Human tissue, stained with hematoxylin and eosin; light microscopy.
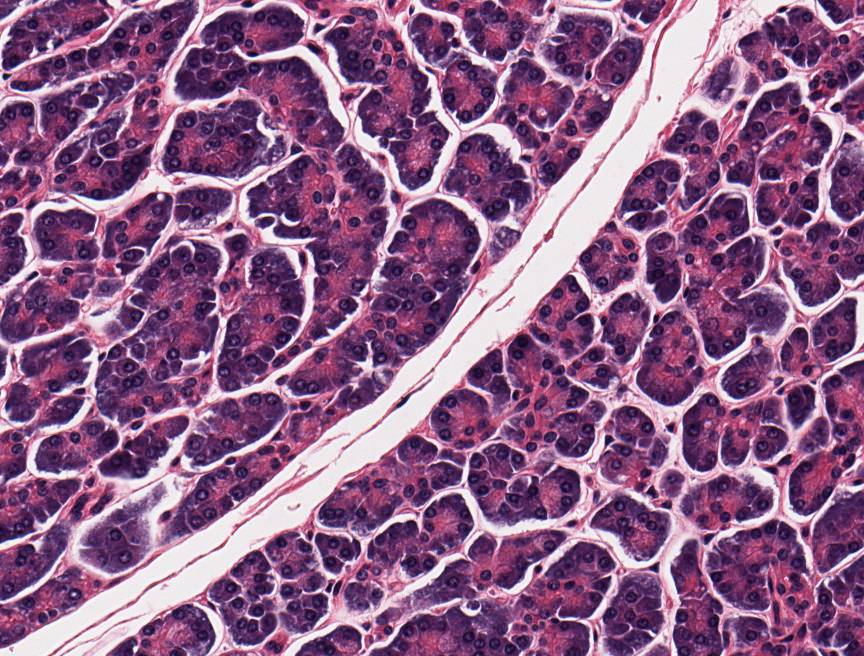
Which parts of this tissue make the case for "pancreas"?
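This tissue is pancreas, and closely packed rounded acini fill the field, each a single layer of pyramidal cells.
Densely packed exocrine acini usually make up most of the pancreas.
The acinar cytoplasm is purple at the base and pink toward the apex.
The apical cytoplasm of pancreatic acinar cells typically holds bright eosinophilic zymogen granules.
Round nuclei sit toward the cell bases, and connective tissue between neighbouring acini within each lobule is scant.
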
